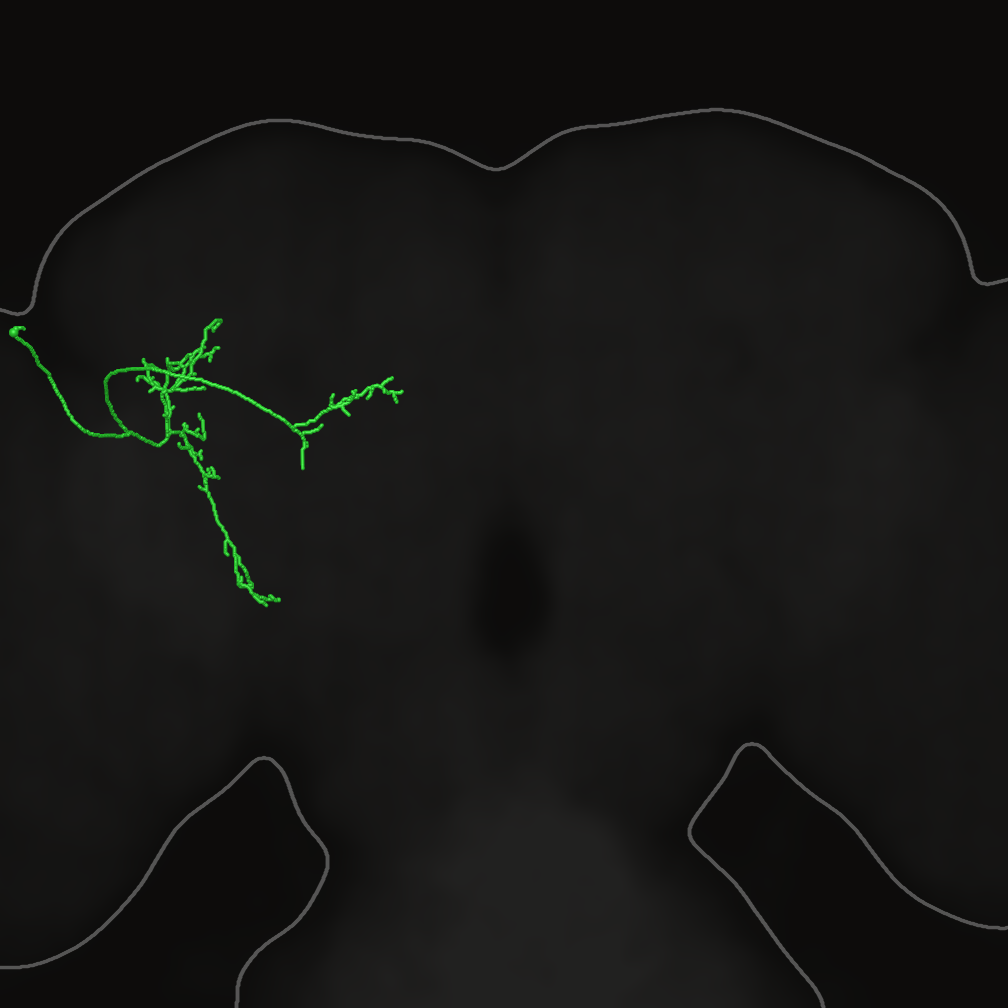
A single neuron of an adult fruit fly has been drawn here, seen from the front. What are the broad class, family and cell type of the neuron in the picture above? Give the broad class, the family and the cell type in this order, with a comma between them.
central-brain intrinsic neuron, hemilineage SLPa&l1_lateral, CB2881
